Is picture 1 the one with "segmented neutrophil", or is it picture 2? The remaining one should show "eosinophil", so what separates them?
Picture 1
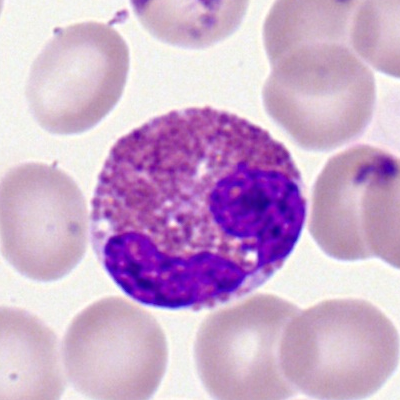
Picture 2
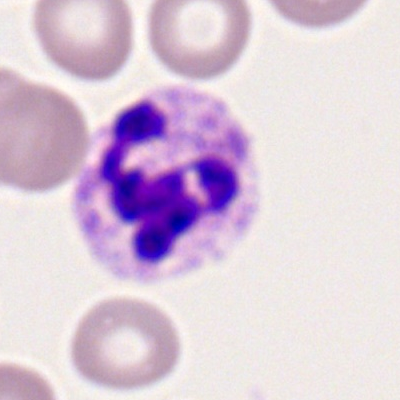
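Of the two, the eosinophil is shown in picture 1 and the segmented neutrophil in picture 2. The granules differ most: the eosinophil's cytoplasm is packed with pink-red granules, round and of fairly even size, whereas the segmented neutrophil's pale pink cytoplasm holds fine pinkish-purple granules spread throughout.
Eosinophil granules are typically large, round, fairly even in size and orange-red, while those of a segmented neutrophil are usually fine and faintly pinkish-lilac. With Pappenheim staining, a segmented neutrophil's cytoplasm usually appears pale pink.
The eosinophil's nucleus has two lobes and lies in the lower and right part of the cell.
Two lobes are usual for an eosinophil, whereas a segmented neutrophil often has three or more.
Both nuclei have dark purple chromatin, coarsely clumped in the eosinophil and dense in the neutrophil, and no nucleoli are visible in the neutrophil. The eosinophil has a round, smooth outline, and the neutrophil a roughly round one.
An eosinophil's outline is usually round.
Red cells lie around the neutrophil without overlapping it.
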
